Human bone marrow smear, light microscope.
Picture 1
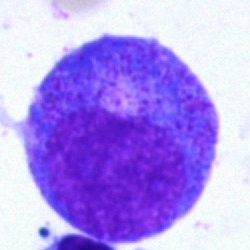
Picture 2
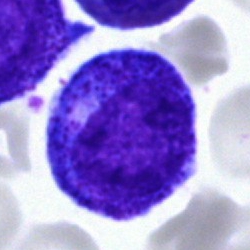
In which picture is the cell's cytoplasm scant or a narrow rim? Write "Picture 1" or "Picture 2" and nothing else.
Picture 2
